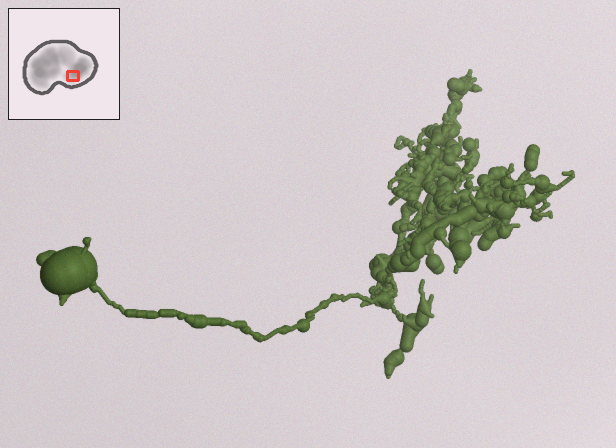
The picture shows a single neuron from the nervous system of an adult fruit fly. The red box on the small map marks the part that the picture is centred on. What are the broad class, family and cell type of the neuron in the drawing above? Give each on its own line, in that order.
nerve-cord intrinsic neuron
hemilineage 09A
IN09A018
